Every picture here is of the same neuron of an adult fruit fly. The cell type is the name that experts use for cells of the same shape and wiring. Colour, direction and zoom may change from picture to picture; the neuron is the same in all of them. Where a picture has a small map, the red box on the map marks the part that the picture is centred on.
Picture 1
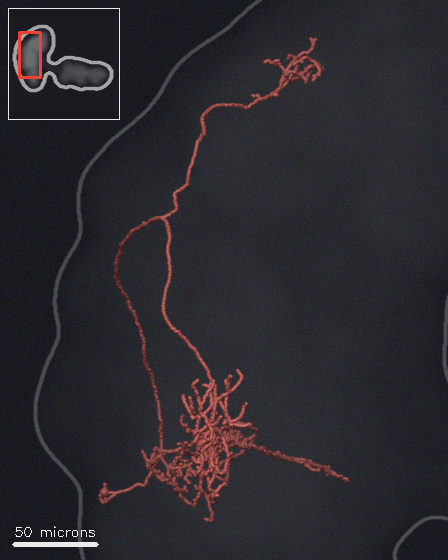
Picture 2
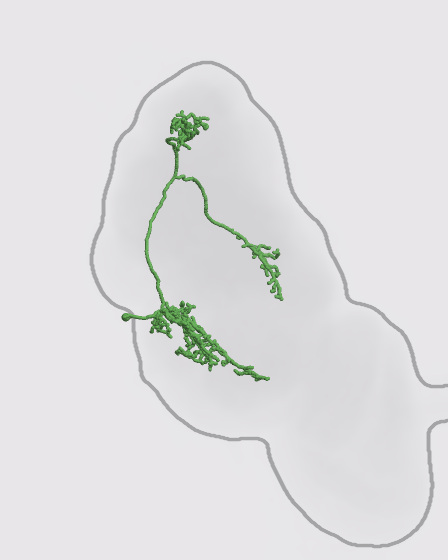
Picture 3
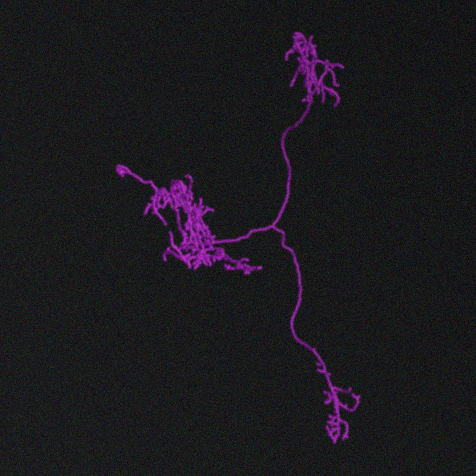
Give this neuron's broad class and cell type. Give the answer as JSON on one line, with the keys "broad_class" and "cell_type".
{"broad_class": "central-brain intrinsic neuron", "cell_type": "GNG485"}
